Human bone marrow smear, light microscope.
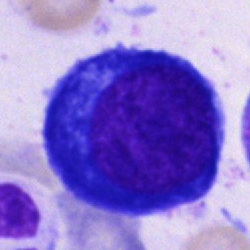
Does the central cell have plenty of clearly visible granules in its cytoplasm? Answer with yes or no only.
No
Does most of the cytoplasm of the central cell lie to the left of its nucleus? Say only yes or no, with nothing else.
Yes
